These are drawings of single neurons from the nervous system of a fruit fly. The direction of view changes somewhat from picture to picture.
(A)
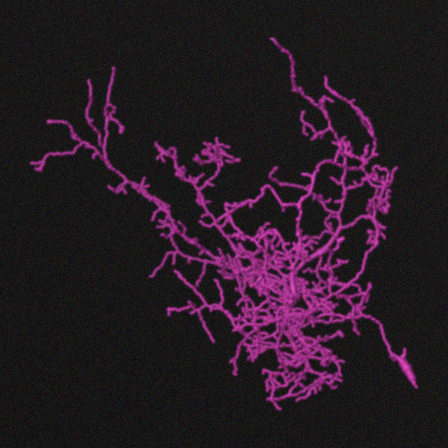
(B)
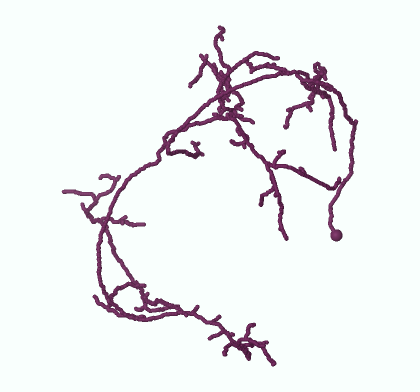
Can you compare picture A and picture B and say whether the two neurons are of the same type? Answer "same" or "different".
different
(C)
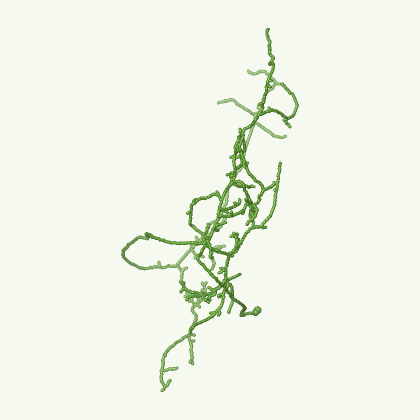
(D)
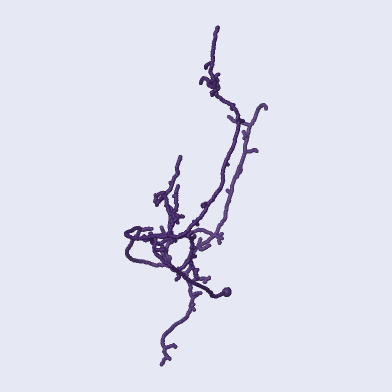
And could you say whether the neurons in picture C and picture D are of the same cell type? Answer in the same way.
same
